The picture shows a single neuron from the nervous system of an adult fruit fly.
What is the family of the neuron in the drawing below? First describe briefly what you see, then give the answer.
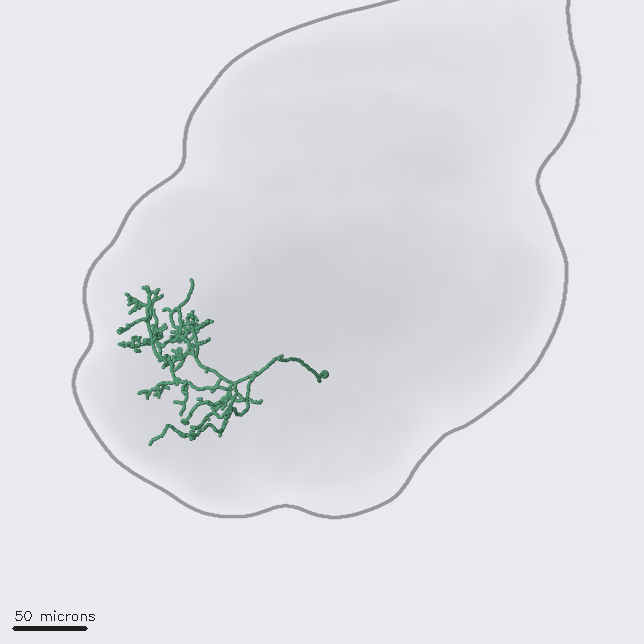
The cell body is in the middle of the picture. From left to right in the picture it spans about 150 microns. This is a central-brain intrinsic neuron. The family is hemilineage CREl1.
